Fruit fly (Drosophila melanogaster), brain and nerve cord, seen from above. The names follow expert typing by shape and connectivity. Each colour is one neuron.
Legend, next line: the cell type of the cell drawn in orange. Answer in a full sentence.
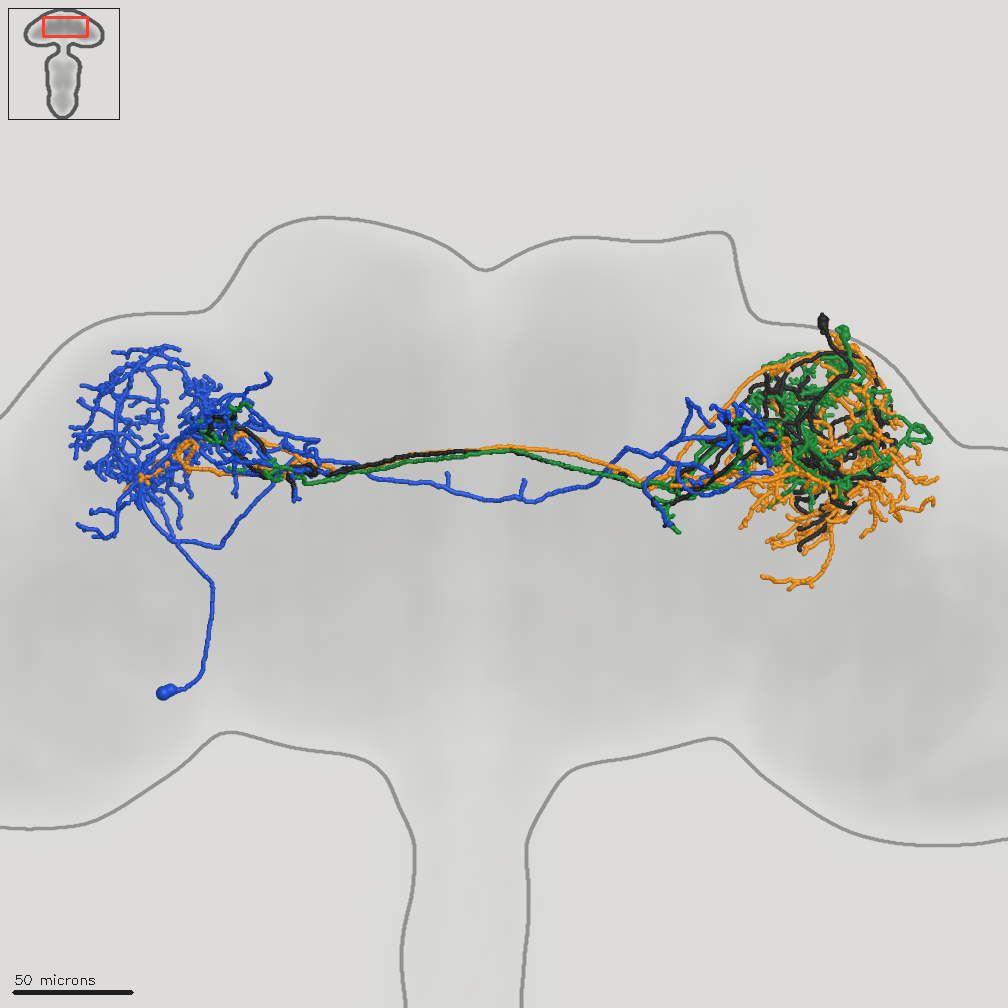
The cell type is AVLP748m.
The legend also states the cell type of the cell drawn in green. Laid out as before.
The cell type is AVLP725m.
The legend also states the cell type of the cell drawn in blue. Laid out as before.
The cell type is AVLP724m.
